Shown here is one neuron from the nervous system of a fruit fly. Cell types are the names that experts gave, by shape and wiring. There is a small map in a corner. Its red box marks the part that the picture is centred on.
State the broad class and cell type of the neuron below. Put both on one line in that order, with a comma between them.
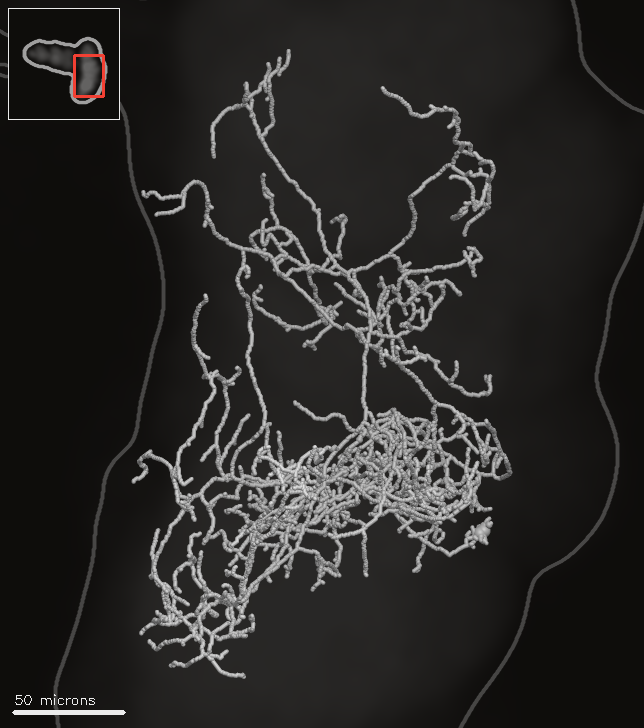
central-brain intrinsic neuron, SMP145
